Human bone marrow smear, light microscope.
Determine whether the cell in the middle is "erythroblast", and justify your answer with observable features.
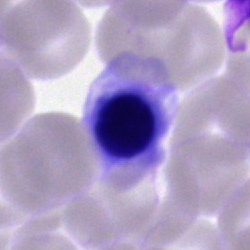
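Chromatin: very dark and evenly dense, with no pattern visible within it.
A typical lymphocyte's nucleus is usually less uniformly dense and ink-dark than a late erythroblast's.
So this feature is for erythroblast and against lymphocyte. Cytoplasm: pale lilac.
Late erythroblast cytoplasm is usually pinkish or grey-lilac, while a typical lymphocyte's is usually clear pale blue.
Again for erythroblast, against lymphocyte. Also seen: no nucleolus, no cytoplasmic granules, and an outline that is irregular rather than smoothly round. Verdict: erythroblast, not lymphocyte.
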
